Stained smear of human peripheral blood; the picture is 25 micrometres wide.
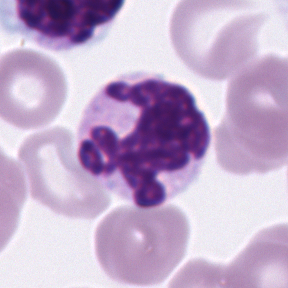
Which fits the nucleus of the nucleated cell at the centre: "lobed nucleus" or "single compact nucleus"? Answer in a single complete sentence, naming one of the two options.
There are two or more lobes forming the nucleus of the cell.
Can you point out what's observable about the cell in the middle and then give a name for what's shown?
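Starting with the chromatin, it is dark purple and coarsely clumped. Moving to the nucleus, no nucleoli can be seen. In the cytoplasm there are only fine, faint granules and no coarse orange ones. Nor are any vacuoles seen there. The cell is a segmented neutrophil.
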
